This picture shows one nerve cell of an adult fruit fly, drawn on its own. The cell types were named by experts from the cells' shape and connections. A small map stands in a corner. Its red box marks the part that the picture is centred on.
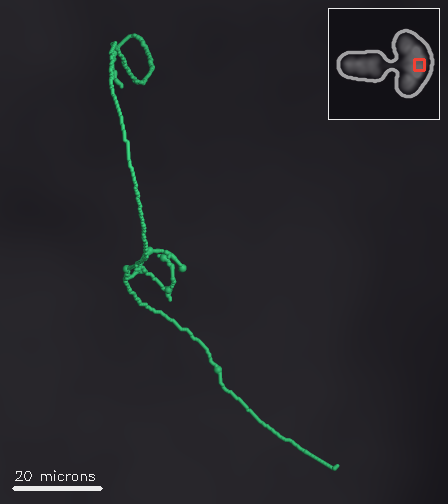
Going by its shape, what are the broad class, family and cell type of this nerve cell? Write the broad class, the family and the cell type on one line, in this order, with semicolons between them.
sensory neuron entering the brain; class olfactory; ORN_VM1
